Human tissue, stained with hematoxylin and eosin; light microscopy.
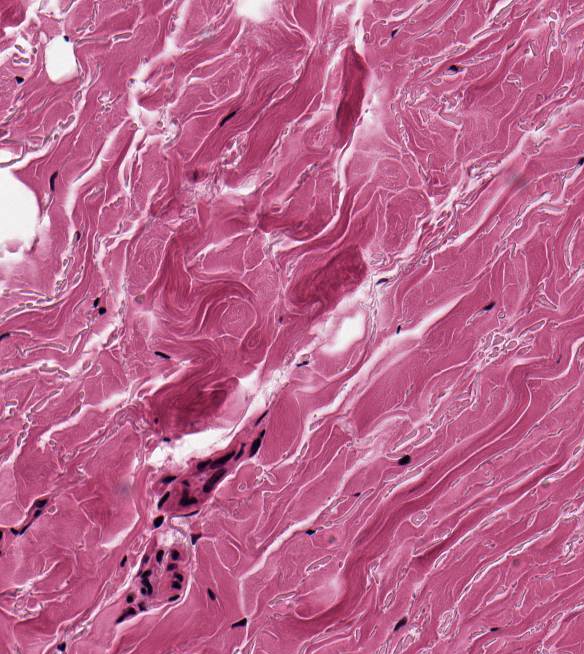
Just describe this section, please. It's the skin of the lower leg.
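The whole field is densely packed collagen bundles, wavy and pink with eosin, with no epithelium anywhere. Notice the small cluster of crowded dark nuclei in the lower left part. Near the centre, a few bundles stain a deeper pink than the collagen around them.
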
